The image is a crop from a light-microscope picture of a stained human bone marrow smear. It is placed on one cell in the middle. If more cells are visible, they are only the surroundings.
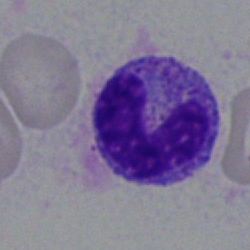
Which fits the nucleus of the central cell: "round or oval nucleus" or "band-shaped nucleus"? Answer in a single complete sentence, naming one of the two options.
Its nucleus is stretched into a curved band instead of a compact mass, without separate lobes.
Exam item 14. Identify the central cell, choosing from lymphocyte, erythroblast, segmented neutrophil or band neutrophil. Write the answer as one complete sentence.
The centered cell in this crop is a band neutrophil.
